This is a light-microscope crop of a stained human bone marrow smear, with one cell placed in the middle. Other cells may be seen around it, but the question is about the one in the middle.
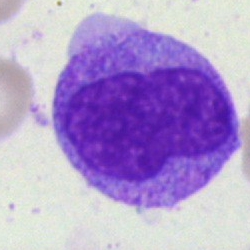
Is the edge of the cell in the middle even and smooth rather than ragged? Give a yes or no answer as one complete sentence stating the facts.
No, ragged or frayed parts, projections, blebs or tags interrupt the cell's outline.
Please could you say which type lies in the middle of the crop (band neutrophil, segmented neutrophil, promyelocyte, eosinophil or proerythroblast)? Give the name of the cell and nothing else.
promyelocyte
